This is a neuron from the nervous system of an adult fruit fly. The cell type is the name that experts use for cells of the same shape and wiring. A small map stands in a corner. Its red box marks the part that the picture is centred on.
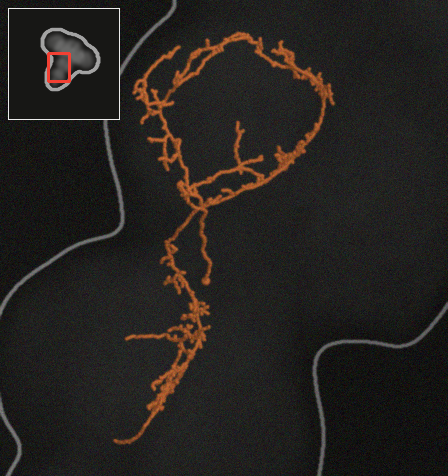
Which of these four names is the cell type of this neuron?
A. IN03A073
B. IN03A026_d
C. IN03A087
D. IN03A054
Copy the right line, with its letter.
D. IN03A054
